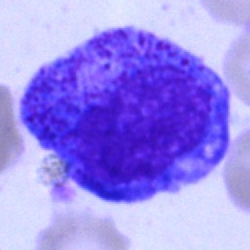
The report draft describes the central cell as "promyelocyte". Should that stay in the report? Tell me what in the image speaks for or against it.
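This one is broadly oval, with a slightly uneven, lumpy border. Its cytoplasm is deep blue and crowded with numerous dark purple granules, thickest toward the upper left, and more dark granules lie over the nucleus so that its detail is partly hidden. Near the right edge there are a few small pale spots.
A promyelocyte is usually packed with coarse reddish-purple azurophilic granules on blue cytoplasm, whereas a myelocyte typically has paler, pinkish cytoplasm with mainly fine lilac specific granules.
The deep blue cytoplasm and the dense crowd of dark granules here therefore go with promyelocyte and against myelocyte. So yes, promyelocyte fits.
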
